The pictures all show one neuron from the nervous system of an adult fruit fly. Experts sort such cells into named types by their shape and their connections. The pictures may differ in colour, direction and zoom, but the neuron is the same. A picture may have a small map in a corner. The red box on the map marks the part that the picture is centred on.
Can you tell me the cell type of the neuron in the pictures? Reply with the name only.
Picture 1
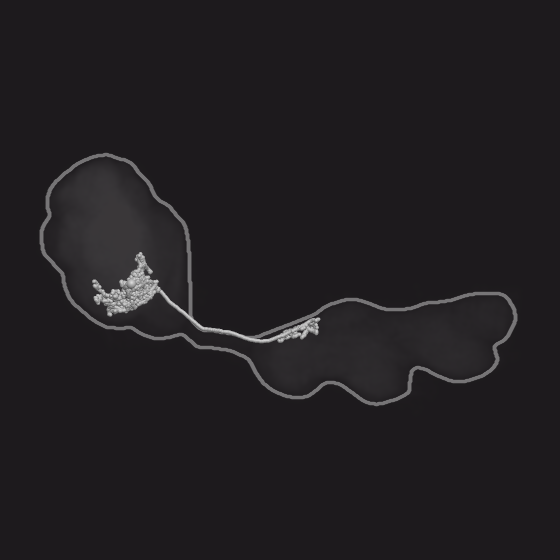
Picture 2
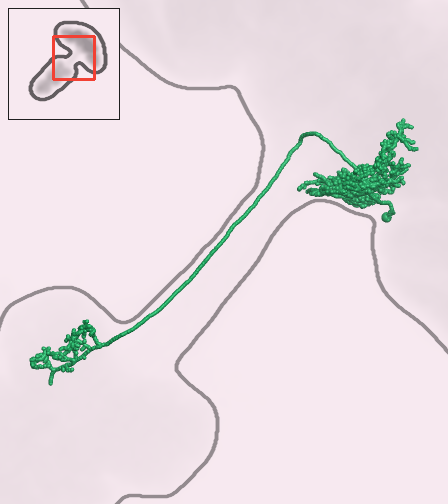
DNge125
